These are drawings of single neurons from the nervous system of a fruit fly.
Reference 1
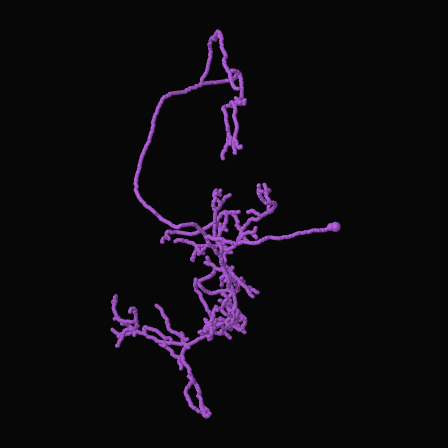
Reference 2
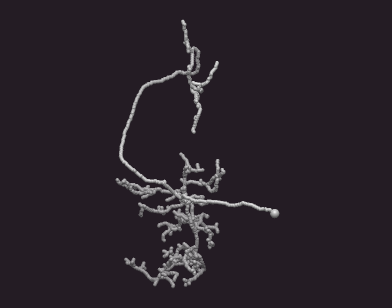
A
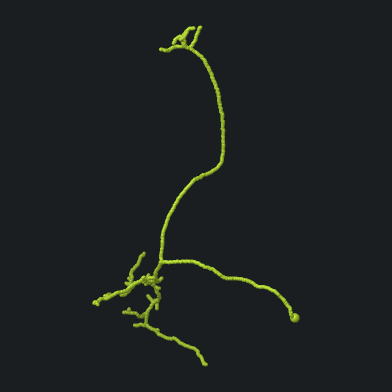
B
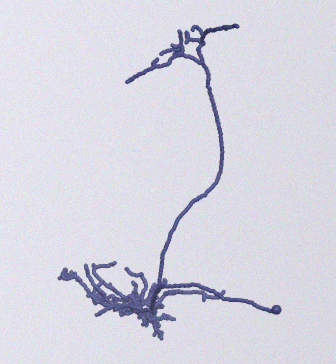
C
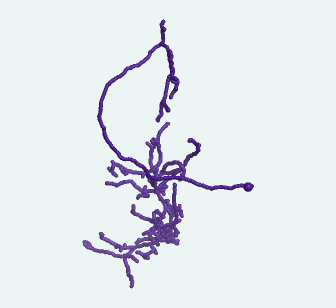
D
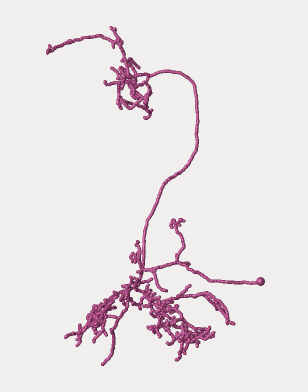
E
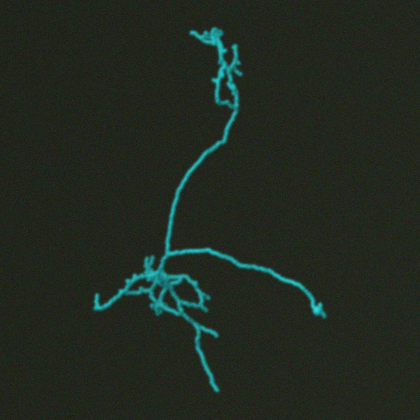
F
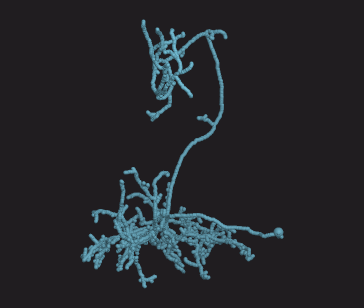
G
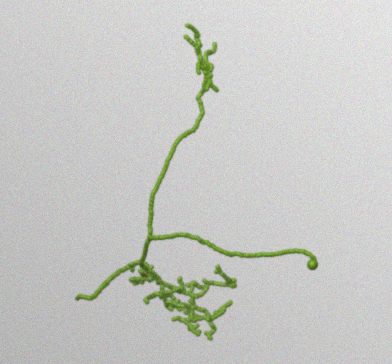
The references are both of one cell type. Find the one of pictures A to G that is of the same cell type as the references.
C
